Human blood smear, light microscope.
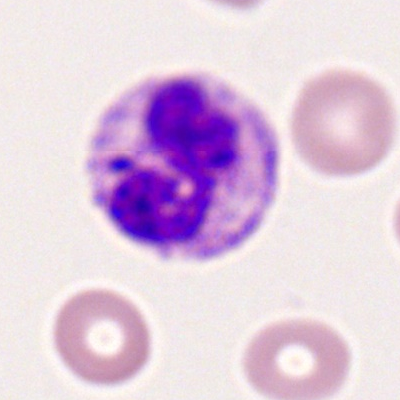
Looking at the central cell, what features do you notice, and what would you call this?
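Lobes joined by narrow parts make up the nucleus. Its chromatin is dark purple and coarsely clumped, and no nucleoli are visible. The cytoplasm is plentiful and pale pinkish-lilac. Cell type: segmented neutrophil.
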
